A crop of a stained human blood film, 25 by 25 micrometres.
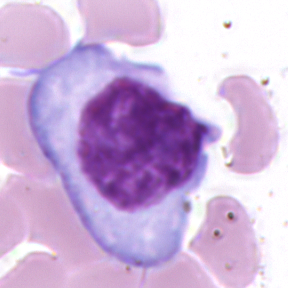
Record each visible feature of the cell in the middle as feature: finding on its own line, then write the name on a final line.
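Edge: irregular and angular, rather than round
Nucleus: sitting off-centre, over toward the right side
Cytoplasm: abundant, a broad band on the left and lower sides of the nucleus
Colour: the cytoplasm a pale greyish blue
Name: plasma cell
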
